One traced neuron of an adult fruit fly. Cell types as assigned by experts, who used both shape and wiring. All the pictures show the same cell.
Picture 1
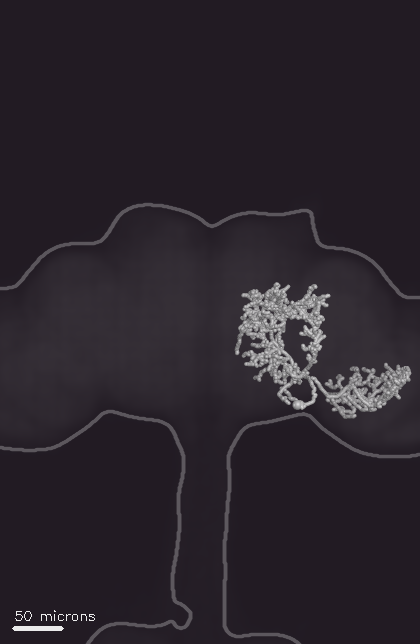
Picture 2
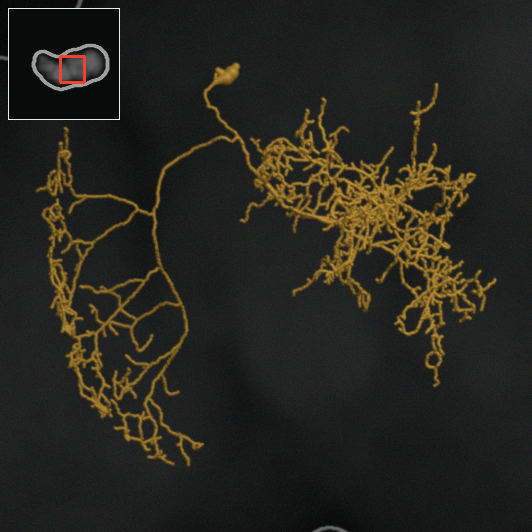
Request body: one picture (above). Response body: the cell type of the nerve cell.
LT40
